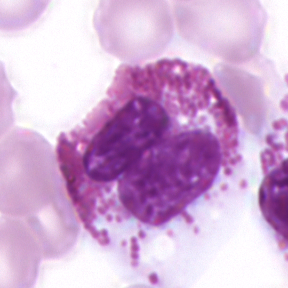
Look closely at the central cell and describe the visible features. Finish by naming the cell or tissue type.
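Nucleus first: it has two lobes, and neither lobe shows a nucleolus. Cytoplasm next: it is crowded with coarse, round granules of even size. Surroundings last: at the right edge, another cell that is cut off carries similar reddish granules. The central cell is an eosinophil.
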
